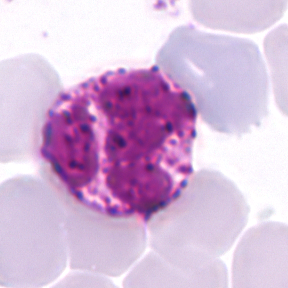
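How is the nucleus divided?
Into lobes, by a pale cleft running from top to bottom.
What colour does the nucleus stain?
Reddish purple.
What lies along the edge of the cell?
Many dark granules.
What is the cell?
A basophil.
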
